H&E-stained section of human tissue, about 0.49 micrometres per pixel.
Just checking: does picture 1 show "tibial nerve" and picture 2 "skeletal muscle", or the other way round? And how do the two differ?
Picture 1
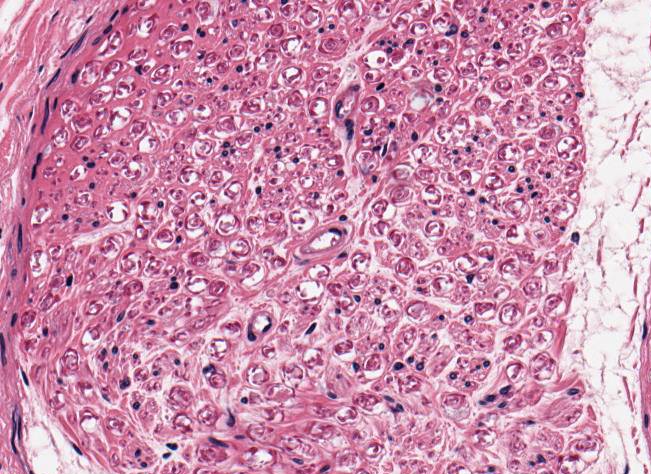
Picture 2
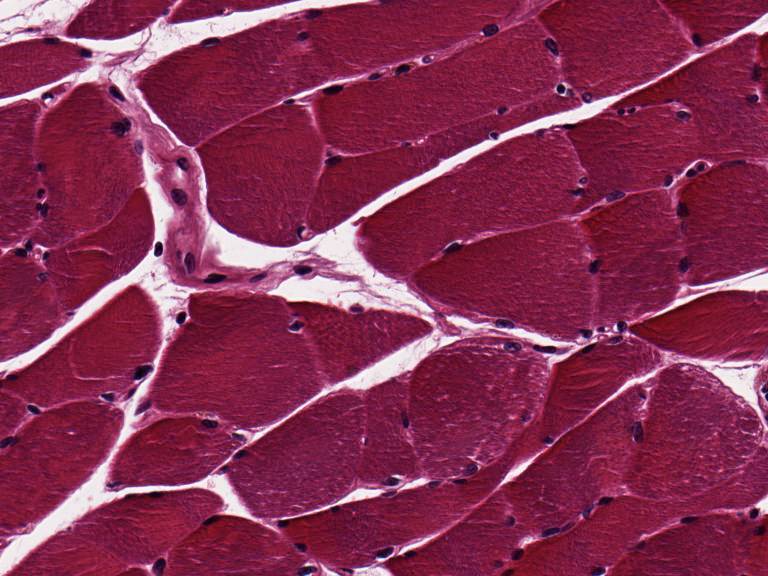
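Answer: picture 1 is the tibial nerve, picture 2 is skeletal muscle. The tibial nerve shows a single large bundle of closely packed round profiles cut in cross section, most with a central pink core inside a clear or pale ring. Small dark round to oval nuclei are scattered between these profiles, and pale loose connective tissue with wide empty spaces lies at the right edge. In skeletal muscle, the fibre profiles are instead angular polygons whose flat sides face neighbouring fibres. Their cytoplasm is deep red-pink and finely stippled throughout. The small, dark-staining, flattened or oval nuclei lie at the fibre edges, just under the cell membrane.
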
